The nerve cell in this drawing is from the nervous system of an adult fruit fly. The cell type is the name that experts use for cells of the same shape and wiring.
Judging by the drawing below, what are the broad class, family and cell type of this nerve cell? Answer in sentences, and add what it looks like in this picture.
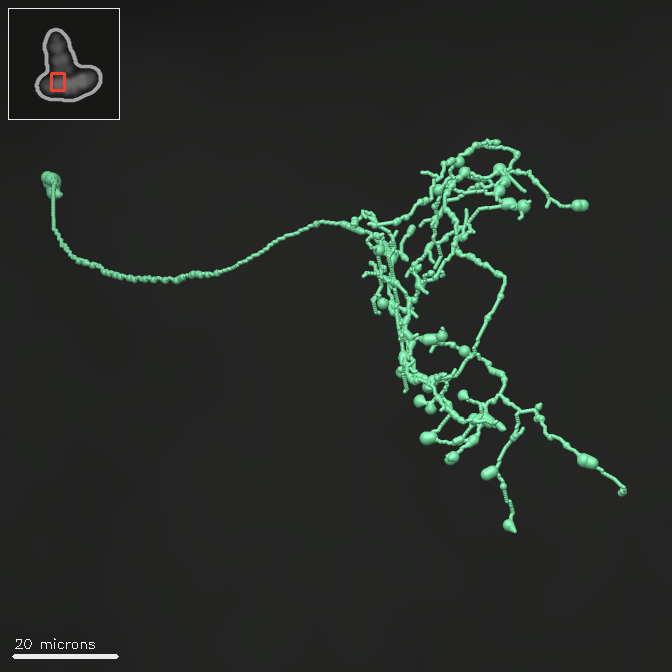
It is a central-brain intrinsic neuron. The family is hemilineage LHl4_posterior. It is of cell type PLP103. By the scale bar it is about 110 microns wide in this view. Dozens of branch ends can be seen.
